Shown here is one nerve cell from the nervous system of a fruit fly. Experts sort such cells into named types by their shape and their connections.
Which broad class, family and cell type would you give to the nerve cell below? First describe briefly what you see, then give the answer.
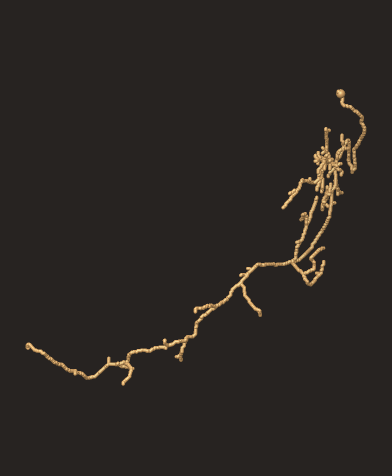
The cell body is at the upper right of the picture. As drawn here it is about as wide as it is tall. It is an optic-lobe intrinsic neuron. Its family is Cm. The cell type is Cm10.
